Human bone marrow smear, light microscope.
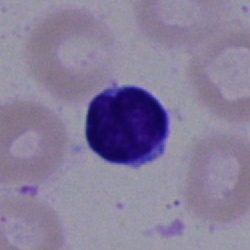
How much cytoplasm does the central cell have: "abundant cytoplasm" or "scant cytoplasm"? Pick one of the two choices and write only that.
Scant cytoplasm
